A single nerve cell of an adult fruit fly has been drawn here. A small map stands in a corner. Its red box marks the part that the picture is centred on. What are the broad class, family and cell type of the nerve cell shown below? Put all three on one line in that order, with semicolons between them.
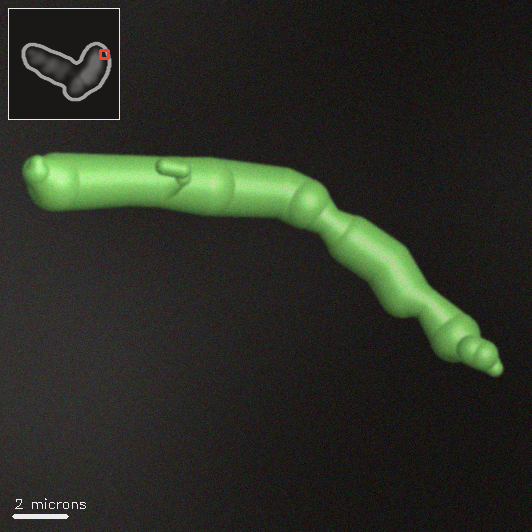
photoreceptor or other optic-lobe sensory neuron; class visual; R1-R6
